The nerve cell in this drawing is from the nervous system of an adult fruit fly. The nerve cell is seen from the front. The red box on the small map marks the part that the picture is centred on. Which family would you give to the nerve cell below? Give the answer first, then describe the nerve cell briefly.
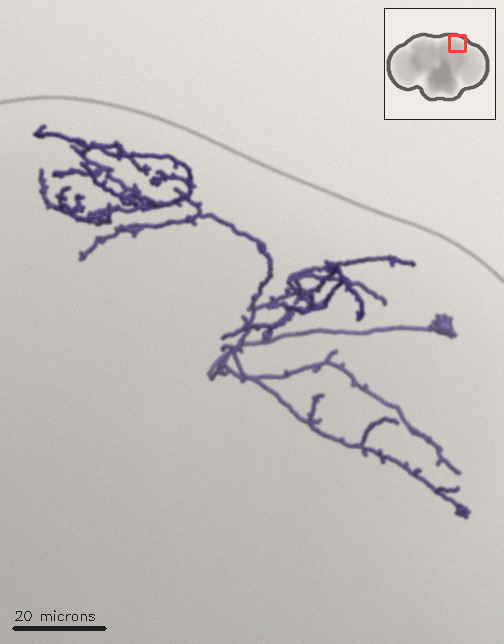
The family is hemilineage LHp2. Its broad class is central-brain intrinsic neuron. The cell body can be seen on the right of the picture. From left to right in the picture it spans about 95 microns. The picture shows dozens of branch ends.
